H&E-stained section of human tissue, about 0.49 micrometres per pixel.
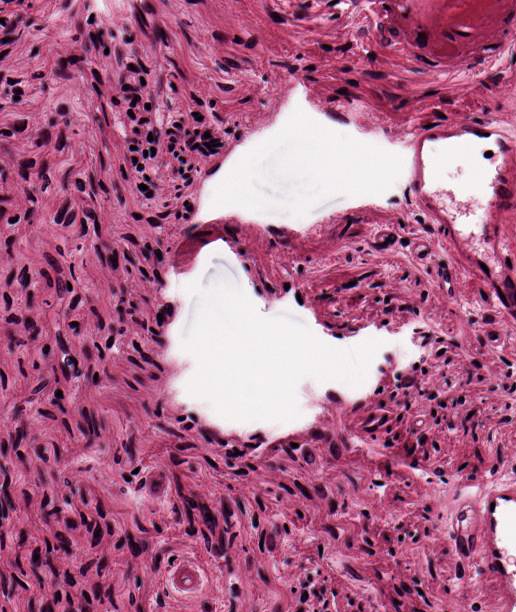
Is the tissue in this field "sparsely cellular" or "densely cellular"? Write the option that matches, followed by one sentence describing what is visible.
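Densely cellular. The field is filled by densely cellular stroma of spindle cells set in pink collagenous matrix.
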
